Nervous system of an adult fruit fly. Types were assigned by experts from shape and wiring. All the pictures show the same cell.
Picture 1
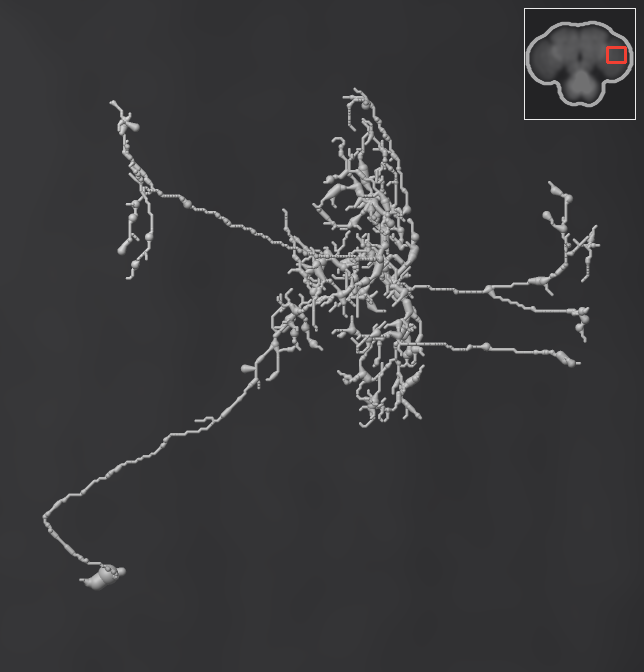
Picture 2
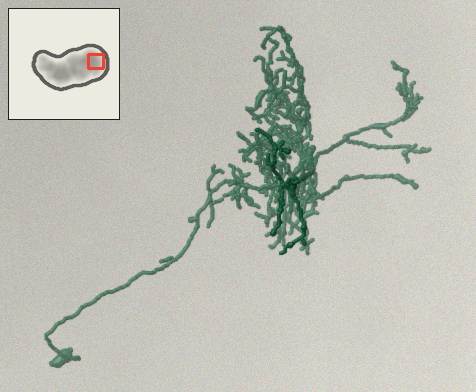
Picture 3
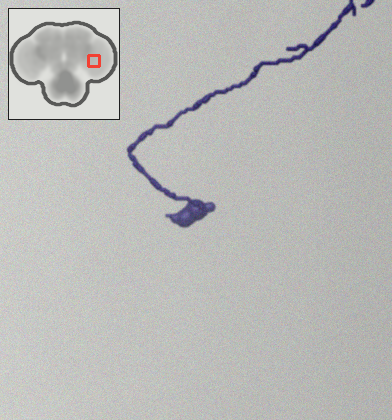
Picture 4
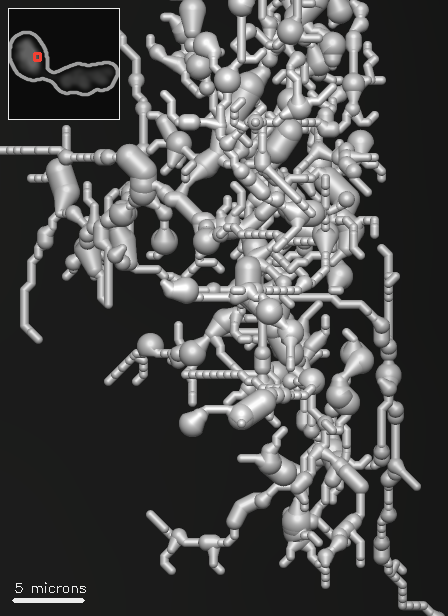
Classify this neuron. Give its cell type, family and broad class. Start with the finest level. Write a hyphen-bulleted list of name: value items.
- cell type: Y11
- family: Y
- broad class: optic-lobe intrinsic neuron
